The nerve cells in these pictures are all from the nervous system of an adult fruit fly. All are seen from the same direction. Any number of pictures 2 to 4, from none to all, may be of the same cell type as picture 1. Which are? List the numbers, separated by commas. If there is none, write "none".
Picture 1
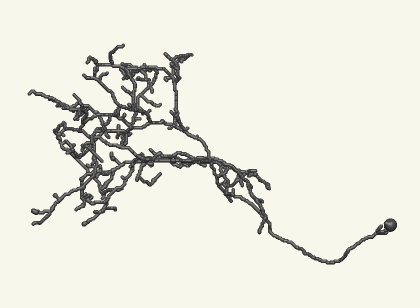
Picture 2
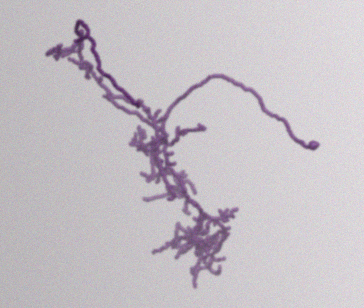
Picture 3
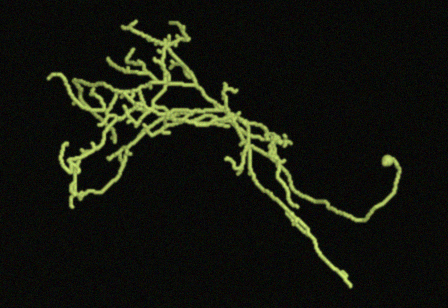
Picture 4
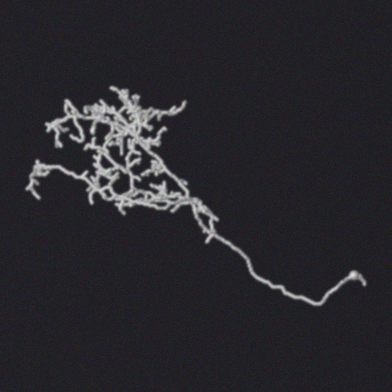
3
